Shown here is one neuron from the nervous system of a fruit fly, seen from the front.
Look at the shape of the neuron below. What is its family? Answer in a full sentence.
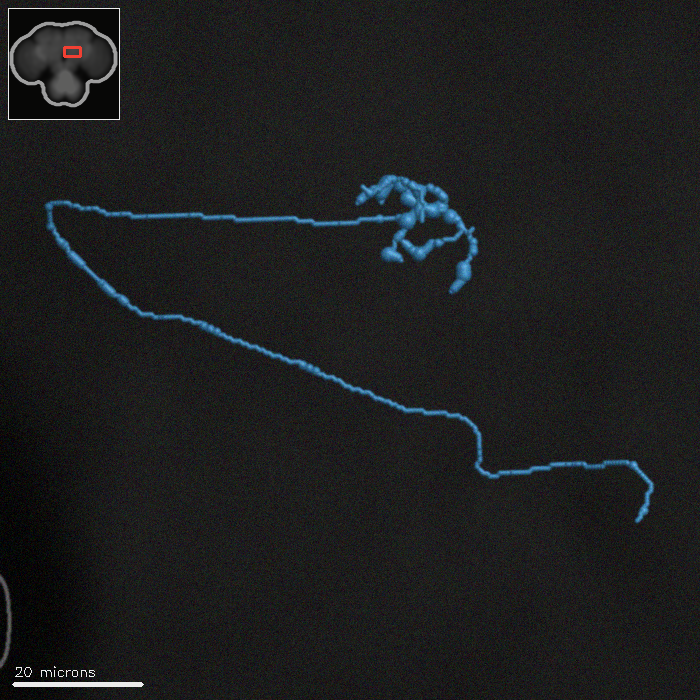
The family is class olfactory.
